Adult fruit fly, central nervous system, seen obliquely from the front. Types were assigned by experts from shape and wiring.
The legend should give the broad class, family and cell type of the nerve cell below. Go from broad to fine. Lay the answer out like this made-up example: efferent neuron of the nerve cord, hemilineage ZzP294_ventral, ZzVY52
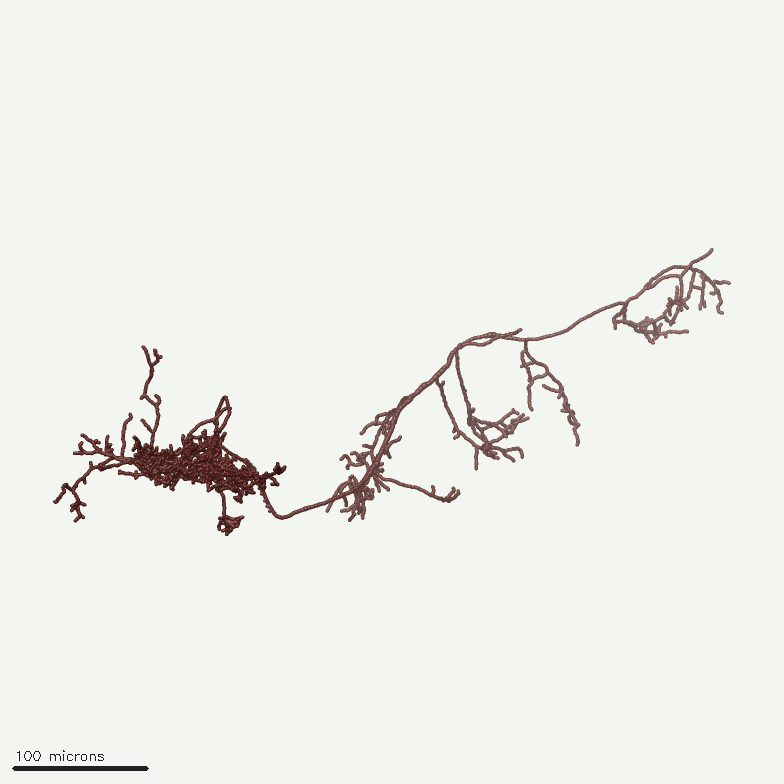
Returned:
descending neuron, DNg, DNg108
